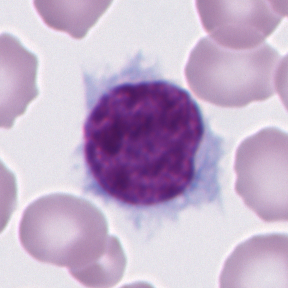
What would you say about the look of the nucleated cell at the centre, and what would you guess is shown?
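Fine hair-like projections extend from the cytoplasm on every side of the cell. The cytoplasm is pale blue and shows no granules. Within the nucleus, no distinct nucleolus can be made out. This is a hairy cell.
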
